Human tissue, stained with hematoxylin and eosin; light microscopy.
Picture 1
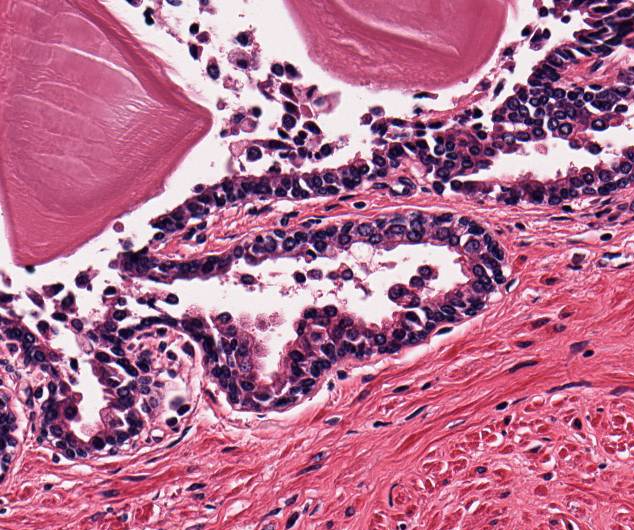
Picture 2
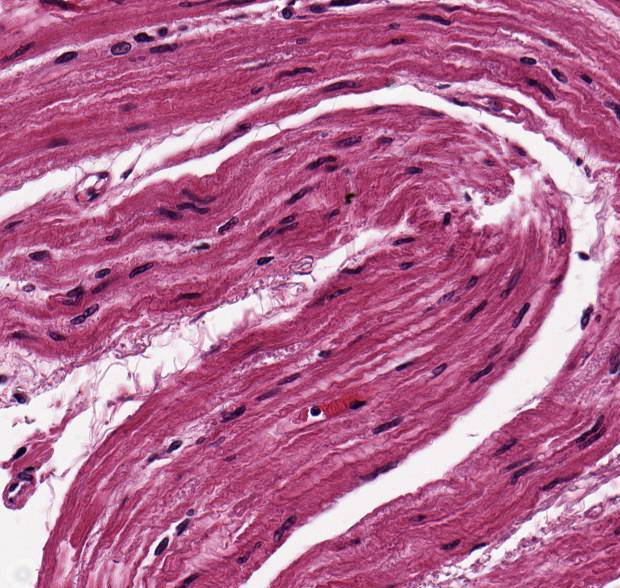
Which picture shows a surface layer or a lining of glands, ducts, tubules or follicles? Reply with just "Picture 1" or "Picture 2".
Picture 1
